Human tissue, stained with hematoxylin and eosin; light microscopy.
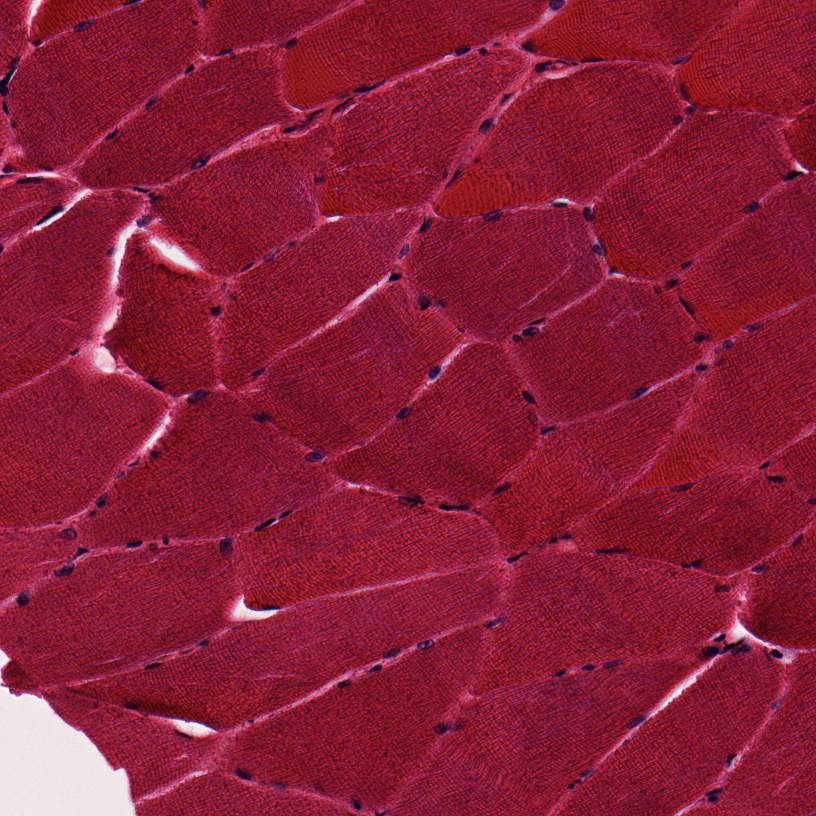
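Skeletal muscle. First, flattened dark nuclei sit at the fibre edges, not centrally. Second, only thin pale pink strands of endomysium separate adjacent fibres. Third, several fibres in the upper middle and on the right stain brighter, deeper red than their neighbours. Last, the cytoplasm looks finely fibrillar, not smooth and glassy.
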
